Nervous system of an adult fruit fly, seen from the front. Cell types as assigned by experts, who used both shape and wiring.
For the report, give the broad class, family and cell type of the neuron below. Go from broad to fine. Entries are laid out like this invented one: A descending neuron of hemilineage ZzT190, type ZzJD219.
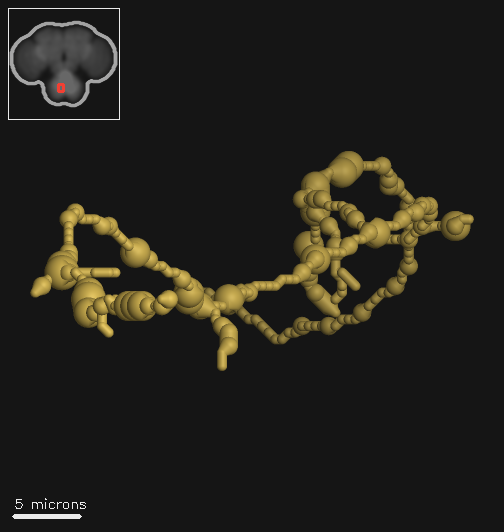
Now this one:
A sensory neuron entering the nerve cord of class mechanosensory proprioceptive, type SNpp46.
